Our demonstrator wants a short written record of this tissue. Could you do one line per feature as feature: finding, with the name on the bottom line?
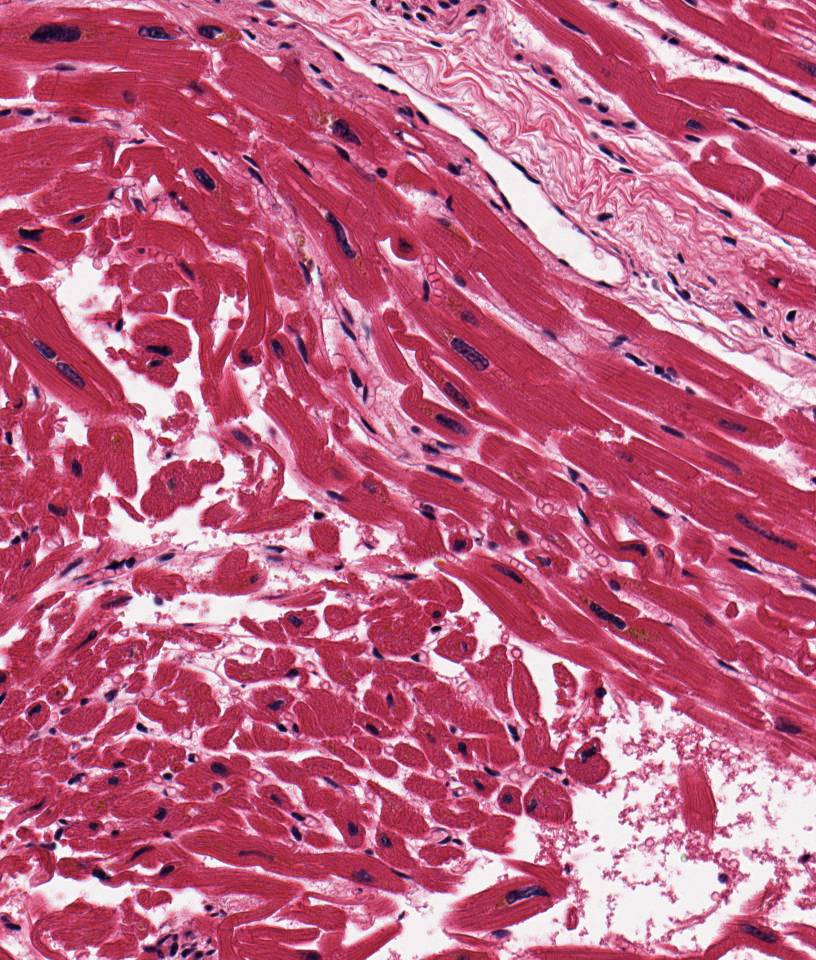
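Orientation: fibres run diagonally, upper left to lower right, in upper and right parts
Nuclei: oval, central within the fibre
Striations: fine cross-striations in lengthwise-cut fibres
Cytoplasm: deep pink
Granules: fine, golden-brown, near nuclei in some fibres
Name: left ventricle of the heart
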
